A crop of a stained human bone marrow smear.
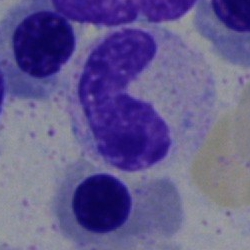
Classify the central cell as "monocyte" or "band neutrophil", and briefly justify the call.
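This one's a band neutrophil. Its cytoplasm is plentiful and pale greyish-lilac, with fine lilac granules scattered all through it.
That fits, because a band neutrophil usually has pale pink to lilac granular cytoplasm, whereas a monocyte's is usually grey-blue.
The nucleus is bent into a C whose hollow faces right, and it sits toward the left, so more cytoplasm lies on the right.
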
